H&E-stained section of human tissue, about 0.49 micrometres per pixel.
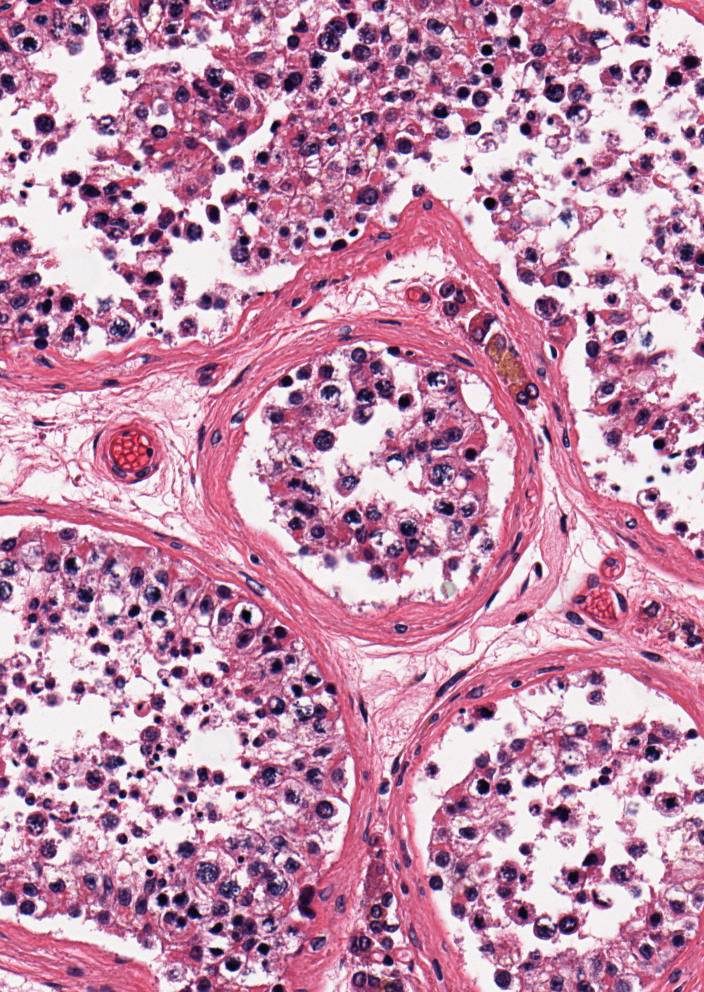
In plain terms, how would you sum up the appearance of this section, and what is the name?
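Closely packed rounded tubules fill the field, one complete in the centre and parts of others at the edges. Each is bounded by a thick, layered pink wall whose flattened, elongated nuclei run parallel to the tubule outline. Inside, many loosely arranged round cells mostly have small, dark, round nuclei, and larger cells with large round nuclei and coarse, clumped chromatin lie among them. This is testis.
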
